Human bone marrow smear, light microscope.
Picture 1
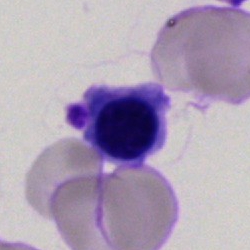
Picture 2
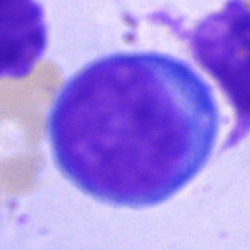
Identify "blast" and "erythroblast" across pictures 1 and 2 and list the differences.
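You've got the erythroblast in picture 1 and the blast in picture 2. Start with the chromatin: in the erythroblast it's very dense and almost uniformly dark purple, while in the blast it's finely textured and evenly spread, with no coarse dark clumps.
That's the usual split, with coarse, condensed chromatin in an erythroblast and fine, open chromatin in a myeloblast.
No nucleoli can be seen in the erythroblast, whereas several small paler spots show within the blast's chromatin.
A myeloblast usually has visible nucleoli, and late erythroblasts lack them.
The cytoplasm differs too: it's lilac-blue and much paler than the nucleus in the erythroblast, but a thin deep-blue rim, a little wider on the right side, in the blast.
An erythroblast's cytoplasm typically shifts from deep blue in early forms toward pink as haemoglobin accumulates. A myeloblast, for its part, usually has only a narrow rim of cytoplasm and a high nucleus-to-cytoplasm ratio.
The outlines part ways as well: the erythroblast's is irregular, with knobby bulges rather than a smooth curve, while the blast is round and smooth, with no projections or blebs. Neither cell shows any granules in its cytoplasm.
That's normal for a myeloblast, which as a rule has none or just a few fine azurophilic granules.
One last detail: a small round dark-purple body sits at the left edge of the erythroblast.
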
